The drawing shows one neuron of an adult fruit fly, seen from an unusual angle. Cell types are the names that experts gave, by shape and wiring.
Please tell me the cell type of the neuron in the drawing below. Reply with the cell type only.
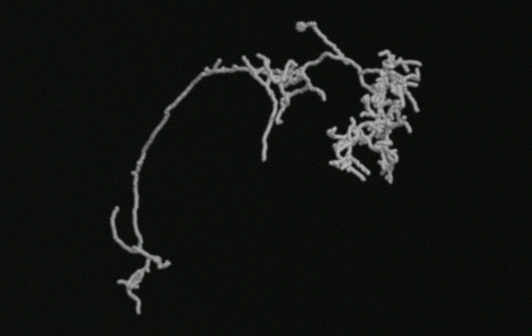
PVLP205m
